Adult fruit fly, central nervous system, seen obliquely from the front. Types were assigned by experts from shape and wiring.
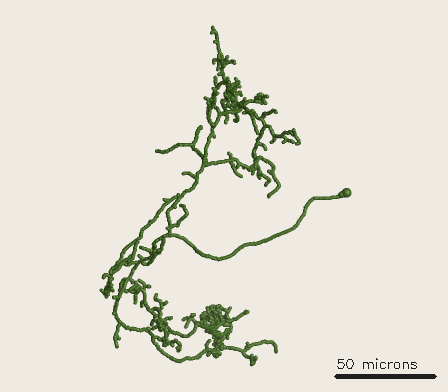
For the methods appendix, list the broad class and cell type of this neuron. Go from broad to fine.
central-brain intrinsic neuron; SMP293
